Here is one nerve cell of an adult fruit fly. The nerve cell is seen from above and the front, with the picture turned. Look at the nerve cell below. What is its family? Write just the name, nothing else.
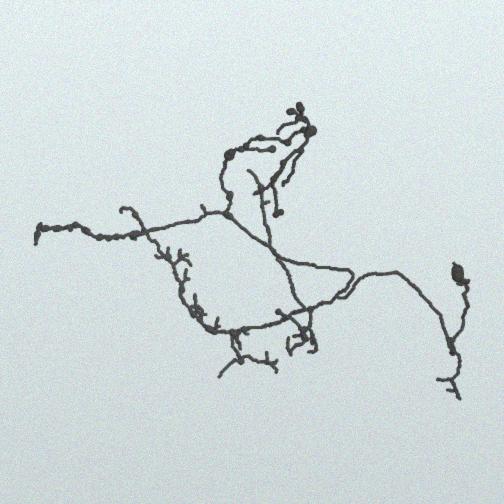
hemilineage 14A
